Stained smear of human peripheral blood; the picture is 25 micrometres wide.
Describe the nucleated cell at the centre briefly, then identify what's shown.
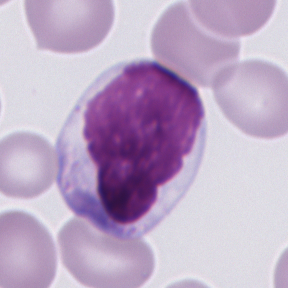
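A smooth oval outline encloses a nucleus of about 15 by 10 micrometres set toward the upper right, so the widest band of cytoplasm lies on the left. The chromatin is finely textured and streaky, without coarse dark clumps. The cytoplasm is pale grey-blue, slightly deeper blue along its lower-left edge. The cell is a large granular lymphocyte.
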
